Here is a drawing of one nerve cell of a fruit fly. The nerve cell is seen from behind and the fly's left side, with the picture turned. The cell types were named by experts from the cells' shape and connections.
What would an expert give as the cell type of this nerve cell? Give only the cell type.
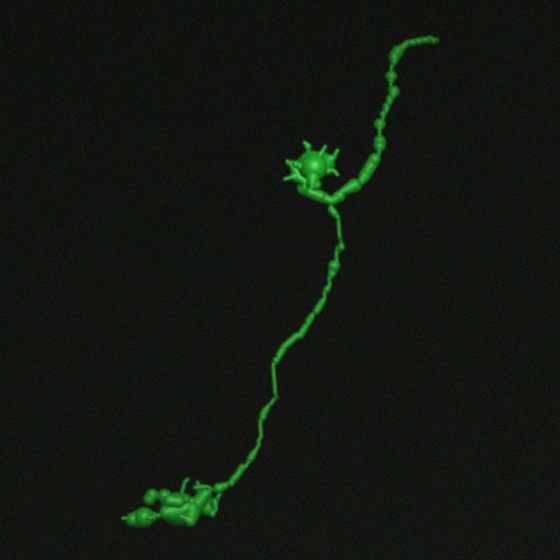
T1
